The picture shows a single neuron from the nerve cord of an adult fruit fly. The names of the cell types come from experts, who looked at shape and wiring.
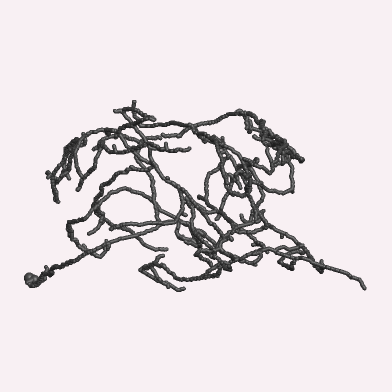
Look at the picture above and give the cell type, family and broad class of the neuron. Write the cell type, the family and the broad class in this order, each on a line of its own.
IN04B048
hemilineage 04B
nerve-cord intrinsic neuron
